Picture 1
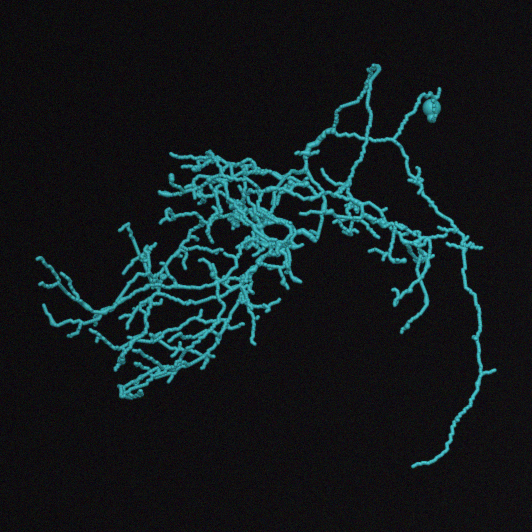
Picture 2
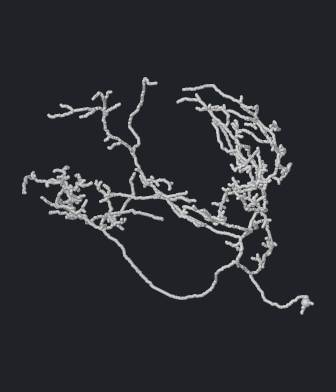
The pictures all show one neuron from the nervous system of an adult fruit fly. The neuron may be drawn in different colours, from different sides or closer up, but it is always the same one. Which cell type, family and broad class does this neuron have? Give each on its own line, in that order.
CB3907
hemilineage SLPa&l1_anterior
central-brain intrinsic neuron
